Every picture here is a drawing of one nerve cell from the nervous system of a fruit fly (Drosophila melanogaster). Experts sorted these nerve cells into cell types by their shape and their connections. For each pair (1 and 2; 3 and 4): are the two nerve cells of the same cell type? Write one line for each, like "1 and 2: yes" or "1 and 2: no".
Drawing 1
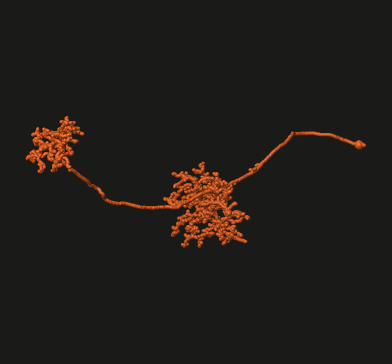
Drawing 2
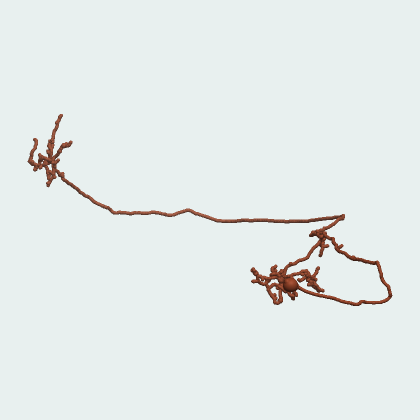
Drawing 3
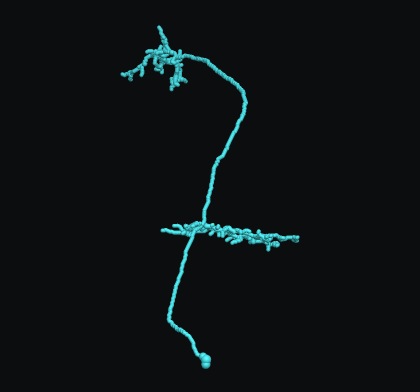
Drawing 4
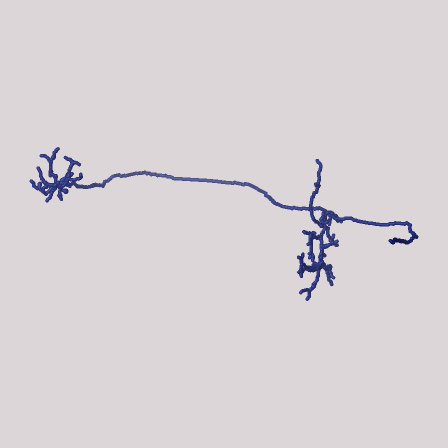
1 and 2: no
3 and 4: yes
